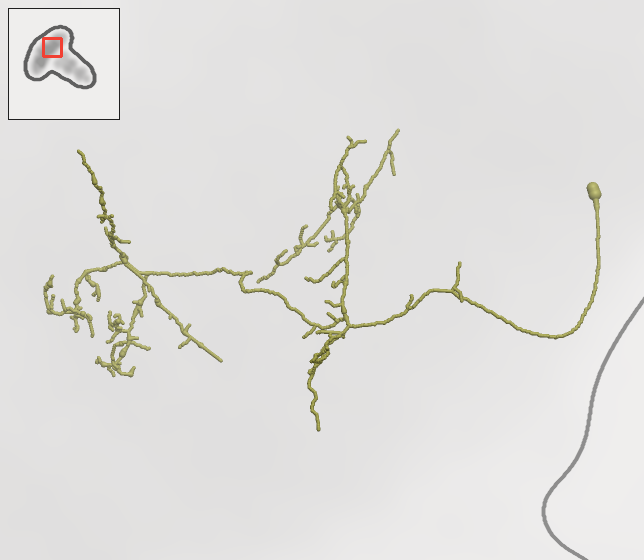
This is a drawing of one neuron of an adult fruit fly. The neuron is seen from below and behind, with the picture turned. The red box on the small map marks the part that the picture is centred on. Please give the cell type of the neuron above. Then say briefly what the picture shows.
The cell type is SMP208. This is a central-brain intrinsic neuron. The picture shows dozens of branch ends. In this view it is wider than it is tall.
